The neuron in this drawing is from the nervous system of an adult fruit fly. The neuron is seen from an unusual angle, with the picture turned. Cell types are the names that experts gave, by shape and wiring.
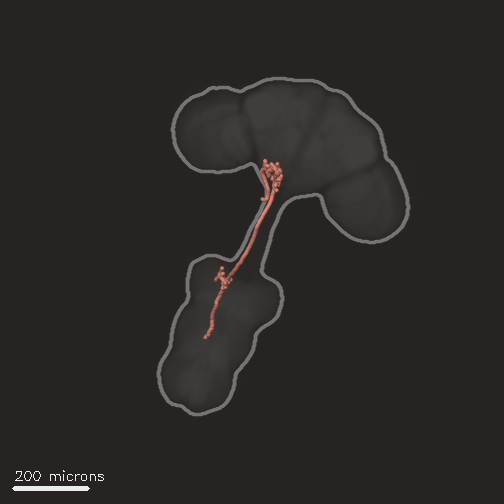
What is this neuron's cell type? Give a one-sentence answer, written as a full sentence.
As for cell type, this neuron is DNx02.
